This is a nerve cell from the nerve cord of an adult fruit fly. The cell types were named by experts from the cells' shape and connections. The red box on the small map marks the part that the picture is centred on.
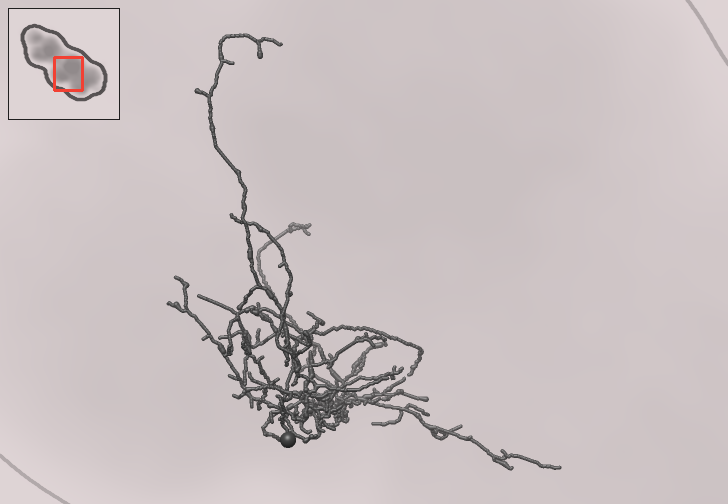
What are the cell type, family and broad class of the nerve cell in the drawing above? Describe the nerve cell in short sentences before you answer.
The picture shows dozens of branch ends. In this view it is about as wide as it is tall. The cell type is IN17A095. The family is hemilineage 17A. This is a nerve-cord intrinsic neuron.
